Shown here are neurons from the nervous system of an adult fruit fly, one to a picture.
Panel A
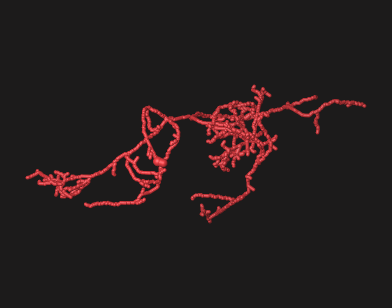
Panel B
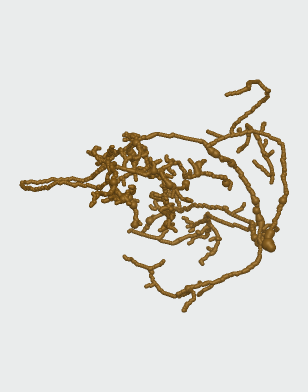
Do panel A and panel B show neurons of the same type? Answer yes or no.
yes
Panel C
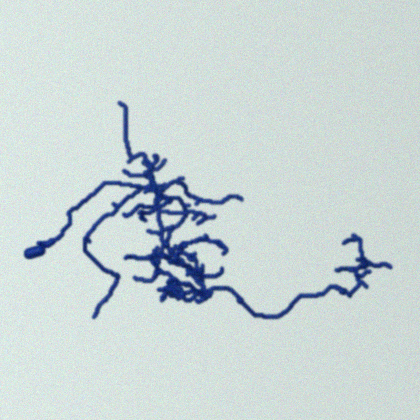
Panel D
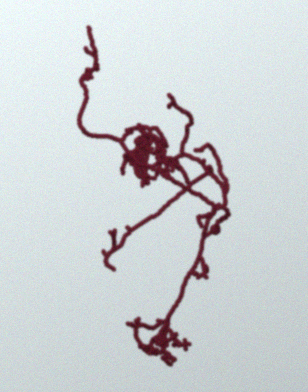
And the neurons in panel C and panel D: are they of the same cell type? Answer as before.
no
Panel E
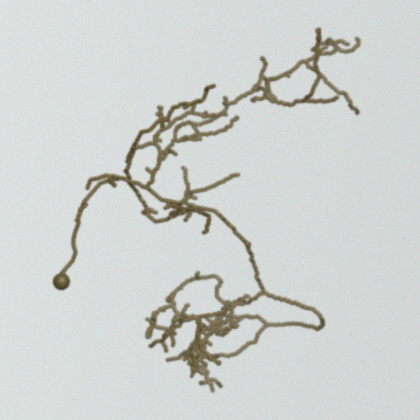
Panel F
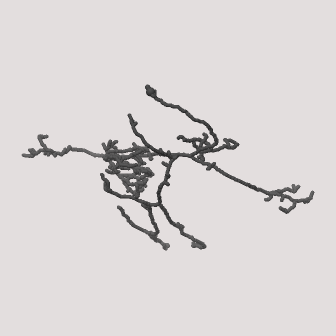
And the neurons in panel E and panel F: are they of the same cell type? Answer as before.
no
